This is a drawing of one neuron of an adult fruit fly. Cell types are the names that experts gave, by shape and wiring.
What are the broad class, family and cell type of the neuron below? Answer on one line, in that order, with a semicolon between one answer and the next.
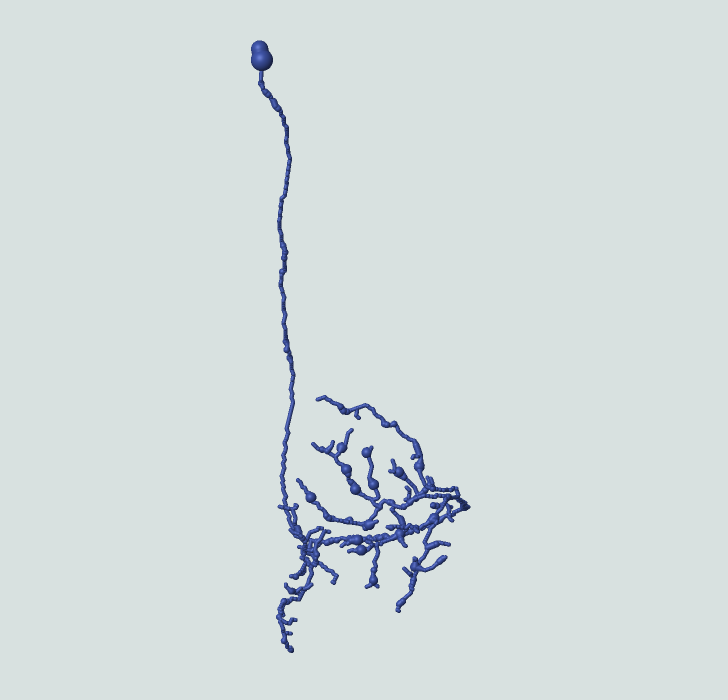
central-brain intrinsic neuron; class CX; vDeltaB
